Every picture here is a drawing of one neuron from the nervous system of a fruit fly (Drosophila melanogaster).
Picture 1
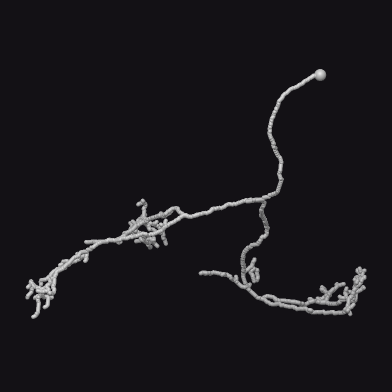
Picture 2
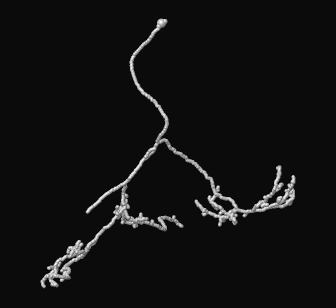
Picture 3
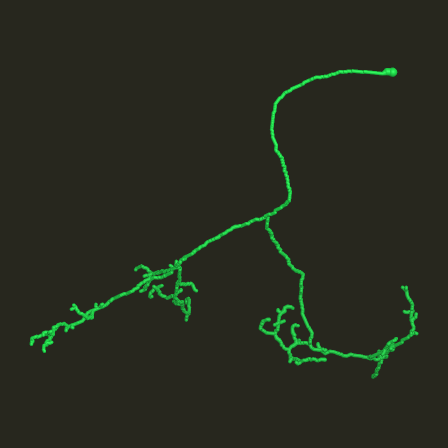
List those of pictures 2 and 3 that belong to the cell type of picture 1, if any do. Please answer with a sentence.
Picture 2 and picture 3 are of the same cell type.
